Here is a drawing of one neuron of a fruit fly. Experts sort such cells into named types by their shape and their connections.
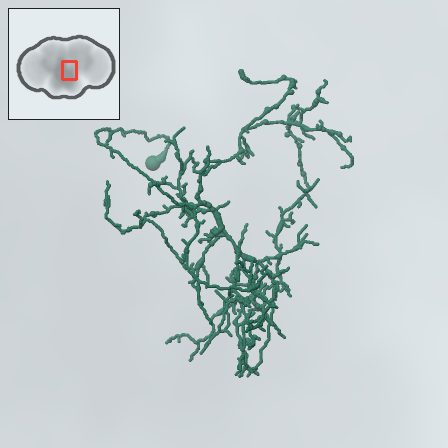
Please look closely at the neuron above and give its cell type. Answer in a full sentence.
The cell type is IN21A047_a.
